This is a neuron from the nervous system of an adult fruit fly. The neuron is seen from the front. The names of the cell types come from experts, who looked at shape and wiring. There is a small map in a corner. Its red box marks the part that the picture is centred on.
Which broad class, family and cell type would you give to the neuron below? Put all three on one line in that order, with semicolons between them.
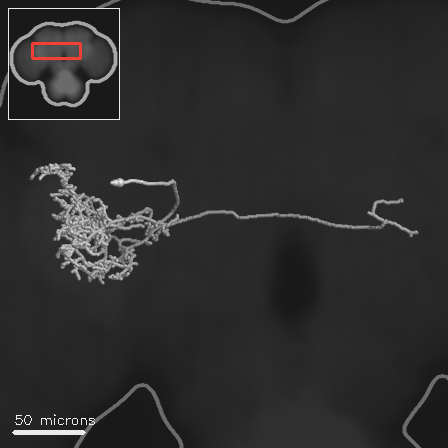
central-brain intrinsic neuron; hemilineage VLPa2; PVLP026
